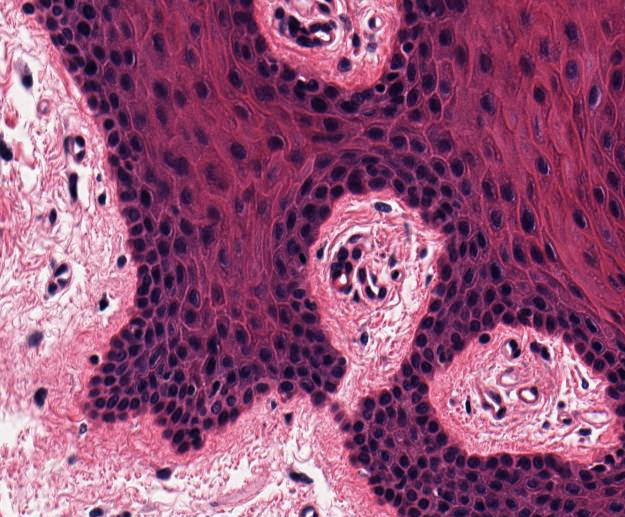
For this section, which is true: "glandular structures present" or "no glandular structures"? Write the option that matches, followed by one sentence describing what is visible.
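No glandular structures. No glands are seen in the field.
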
